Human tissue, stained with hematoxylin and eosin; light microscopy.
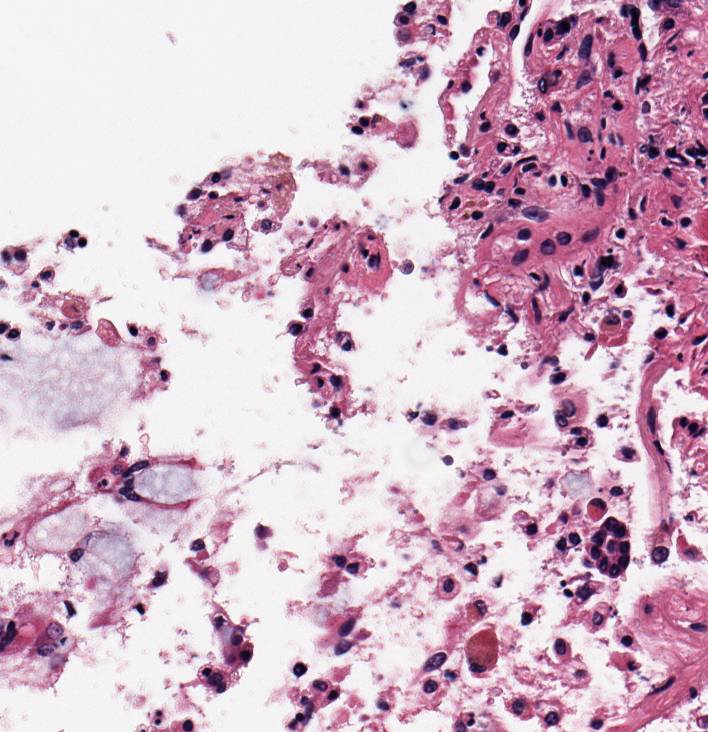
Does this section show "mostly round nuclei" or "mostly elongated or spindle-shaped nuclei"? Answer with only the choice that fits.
Mostly round nuclei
